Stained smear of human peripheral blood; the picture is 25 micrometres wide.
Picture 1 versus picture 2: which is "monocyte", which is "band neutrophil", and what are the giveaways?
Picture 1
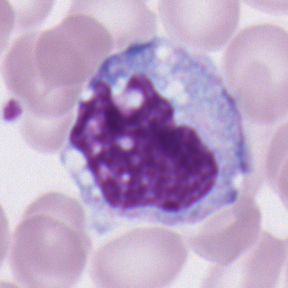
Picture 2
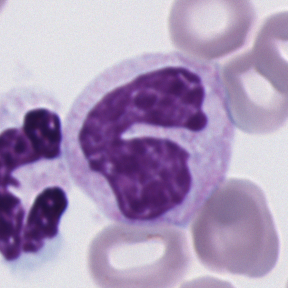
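Picture 1: monocyte. Picture 2: band neutrophil. Chromatin: dark purple in both; mottled and uneven in the monocyte, coarsely clumped in the band neutrophil.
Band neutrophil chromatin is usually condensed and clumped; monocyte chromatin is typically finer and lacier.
Cytoplasm: monocyte abundant, pale grey-blue, with only a fine, dusty granularity; band neutrophil with fine, faint pinkish-lilac granules.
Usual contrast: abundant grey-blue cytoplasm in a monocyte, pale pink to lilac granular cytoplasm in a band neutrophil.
Vacuoles: many small clear ones scattered through the monocyte cytoplasm; none in the band neutrophil.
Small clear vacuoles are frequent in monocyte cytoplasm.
Outline: monocyte roughly round, border slightly uneven; band neutrophil round and smooth. Other findings: several small clear spots over the monocyte nucleus; no nucleoli in the band neutrophil nucleus; red cells touching the band neutrophil on its right.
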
